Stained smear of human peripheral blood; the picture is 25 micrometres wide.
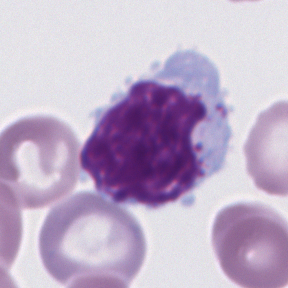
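Large granular lymphocyte in a stained peripheral blood smear. Look at the nucleus: its chromatin is dense, coarsely clumped and deep purple, and its irregular outline has a shallow notch on the right side. Then follow the cell border, irregular rather than smoothly round, with small irregular projections best seen along the upper right edge.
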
